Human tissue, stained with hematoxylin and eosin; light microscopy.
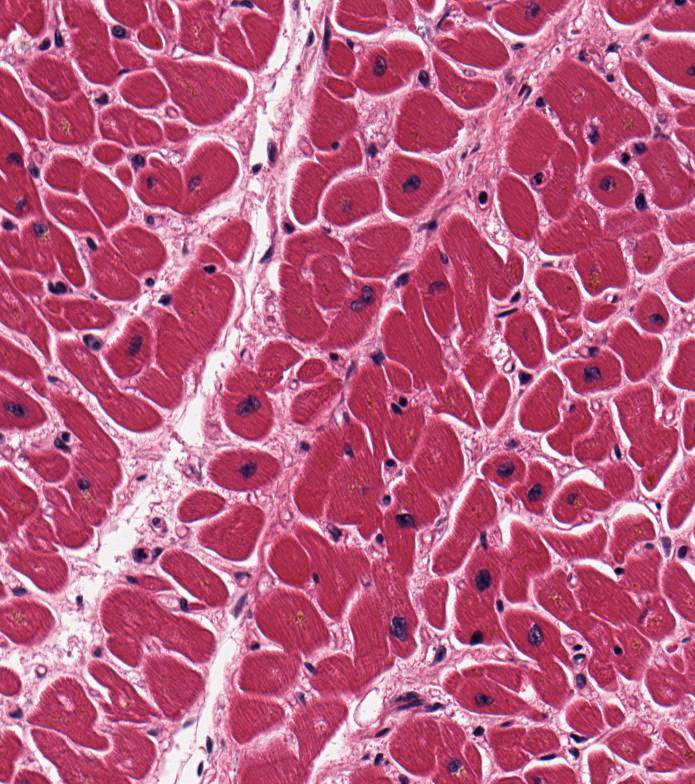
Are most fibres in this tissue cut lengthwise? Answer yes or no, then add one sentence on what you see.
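No. Muscle fibres cut mostly in cross and oblique section fill the whole field as closely packed rounded and irregular profiles.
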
